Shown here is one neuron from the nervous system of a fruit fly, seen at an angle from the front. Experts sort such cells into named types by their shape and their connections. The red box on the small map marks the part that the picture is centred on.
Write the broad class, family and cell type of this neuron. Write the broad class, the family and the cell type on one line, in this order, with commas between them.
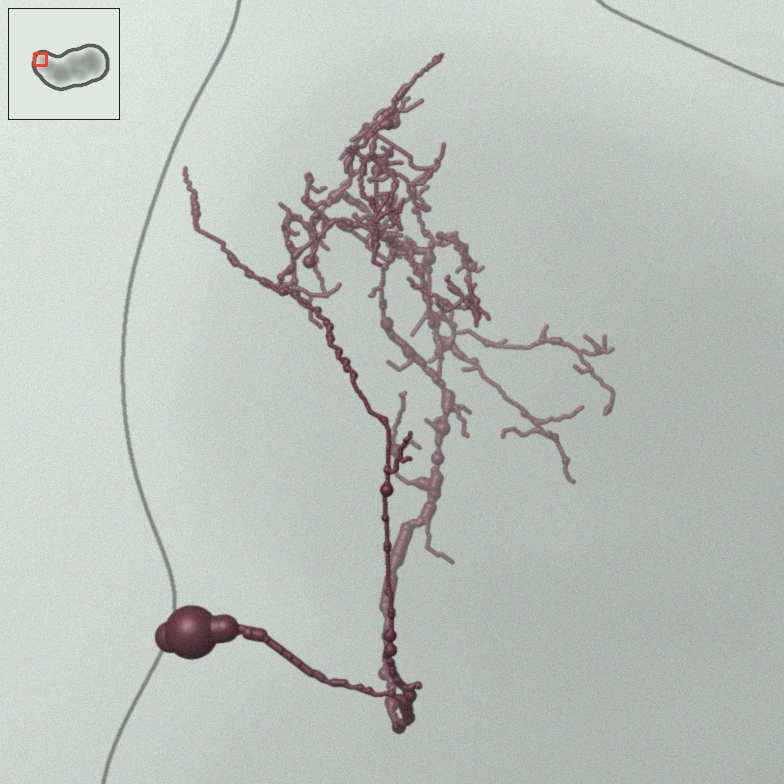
motor neuron of the nerve cord, MNad, MNad03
